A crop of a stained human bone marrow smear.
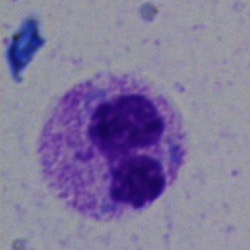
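Segmented neutrophil in a stained human bone marrow smear, light microscope. Its outline is roughly round. The nucleus has two lobes, one lying above the other, and sits toward the right side of the cell. The chromatin is dense and dark purple.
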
